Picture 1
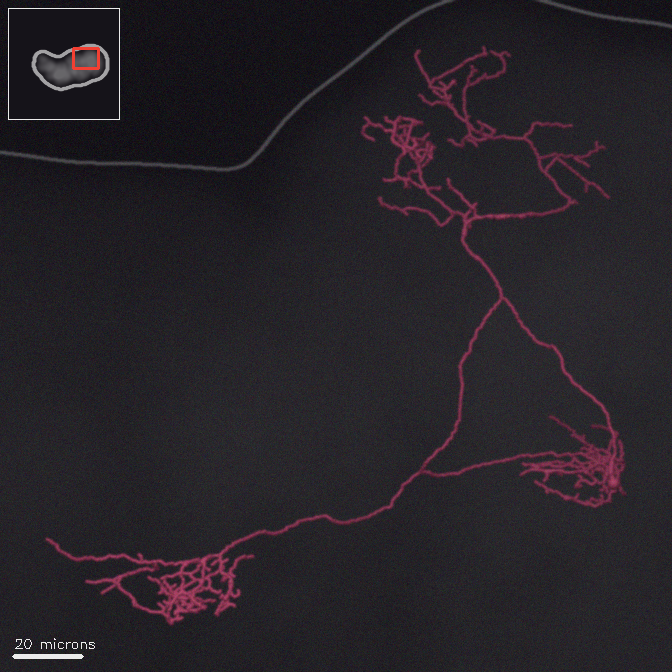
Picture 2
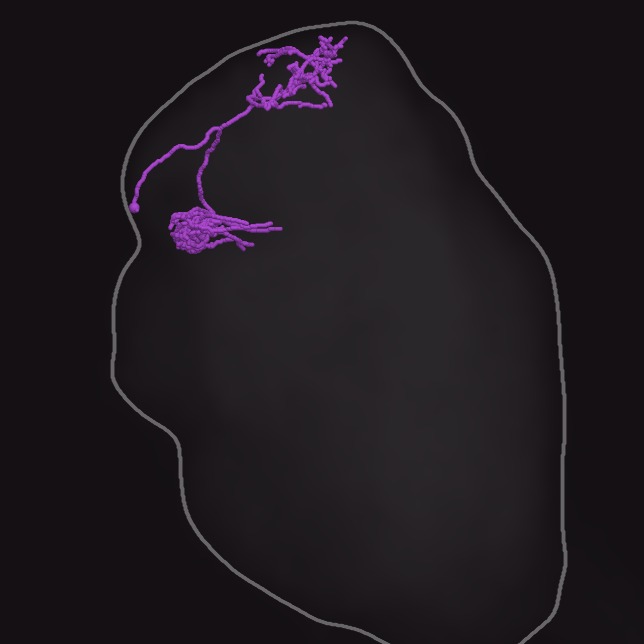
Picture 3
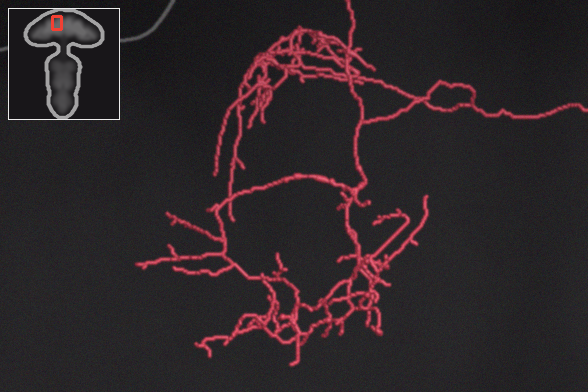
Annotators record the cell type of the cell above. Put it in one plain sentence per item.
The cell type is PAM10.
